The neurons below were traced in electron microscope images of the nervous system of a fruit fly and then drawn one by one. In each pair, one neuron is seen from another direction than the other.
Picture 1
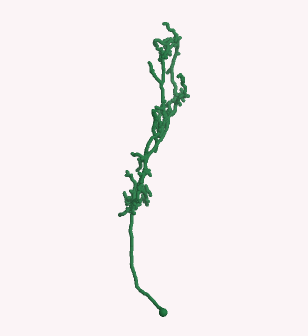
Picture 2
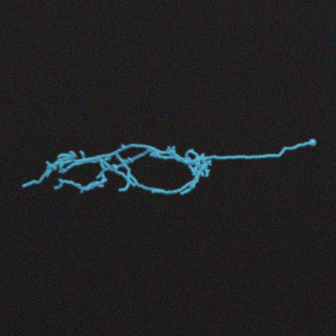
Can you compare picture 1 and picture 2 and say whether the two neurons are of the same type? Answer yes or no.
yes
